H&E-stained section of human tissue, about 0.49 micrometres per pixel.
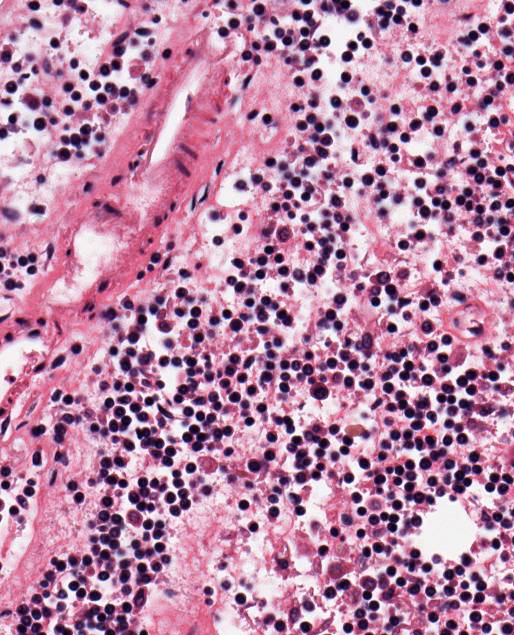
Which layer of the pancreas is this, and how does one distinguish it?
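What is present is lymphoid tissue. It forms a diffuse, unorganised sheet of small round cells, without follicles or other structured units, and with no epithelium or glands anywhere. The predominant cells have small, round nuclei that stain densely dark; fewer, larger cells with more abundant pink cytoplasm are scattered among them.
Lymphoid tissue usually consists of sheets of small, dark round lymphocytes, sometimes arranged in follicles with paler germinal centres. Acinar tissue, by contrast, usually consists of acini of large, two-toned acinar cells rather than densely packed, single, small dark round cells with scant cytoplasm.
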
